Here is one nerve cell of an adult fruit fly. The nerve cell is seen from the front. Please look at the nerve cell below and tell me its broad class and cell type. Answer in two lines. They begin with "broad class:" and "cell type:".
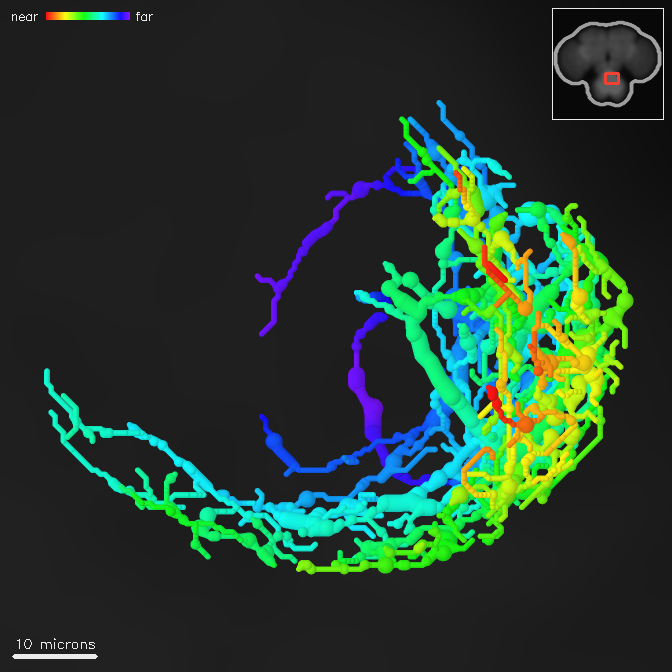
broad class: nerve-cord intrinsic neuron
cell type: INXXX271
